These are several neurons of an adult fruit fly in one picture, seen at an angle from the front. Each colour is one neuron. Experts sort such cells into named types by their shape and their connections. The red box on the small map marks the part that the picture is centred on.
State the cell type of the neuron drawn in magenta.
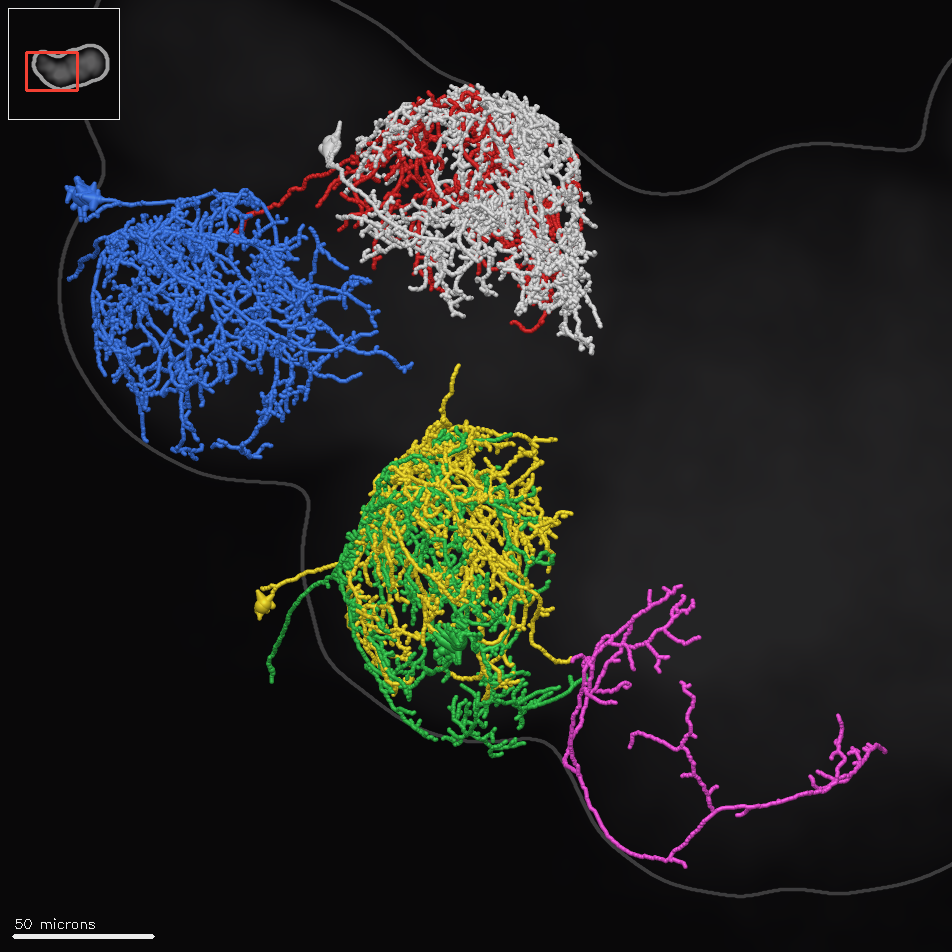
SNpp45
